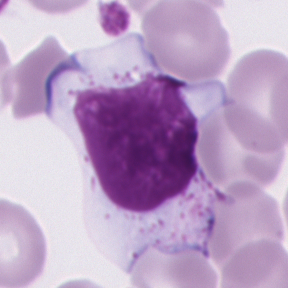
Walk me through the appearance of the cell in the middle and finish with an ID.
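An irregular, angular outline first, with several pointed corners. Inside, the nucleus is one single mass without lobes. Along parts of the margin, the cytoplasm takes a darker blue stain. I see no vacuoles in the cytoplasm. Here we have a large granular lymphocyte.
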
